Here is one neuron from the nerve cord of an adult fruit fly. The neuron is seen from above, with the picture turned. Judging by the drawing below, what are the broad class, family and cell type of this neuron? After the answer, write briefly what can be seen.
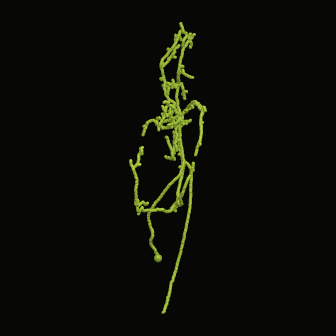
It is an ascending neuron. The family is hemilineage 08B. The cell type is AN08B101. As drawn here it is more than twice as tall as it is wide.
